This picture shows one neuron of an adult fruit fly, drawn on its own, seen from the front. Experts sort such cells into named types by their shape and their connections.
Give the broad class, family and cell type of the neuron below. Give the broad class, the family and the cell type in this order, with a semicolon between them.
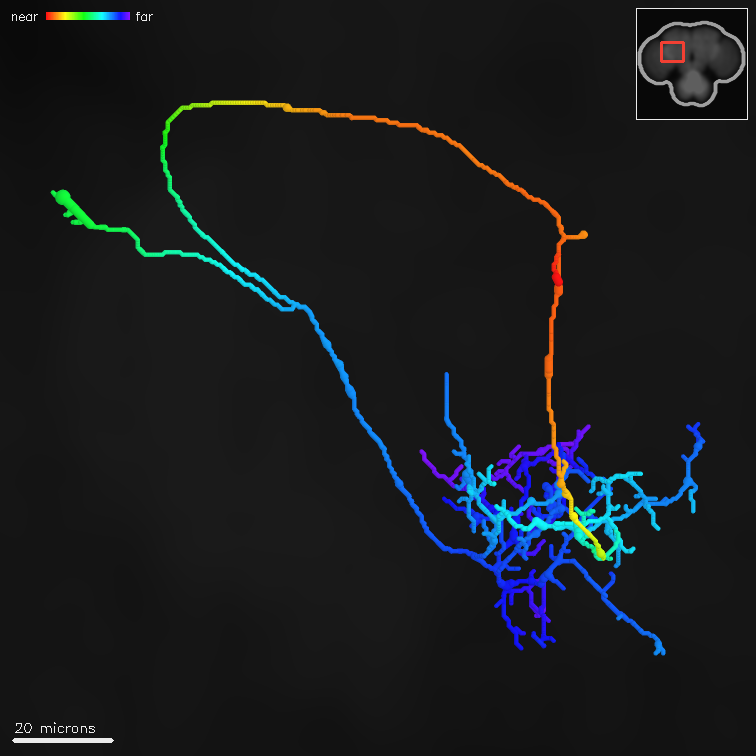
central-brain intrinsic neuron; hemilineage SLPa&l1_lateral; WED038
